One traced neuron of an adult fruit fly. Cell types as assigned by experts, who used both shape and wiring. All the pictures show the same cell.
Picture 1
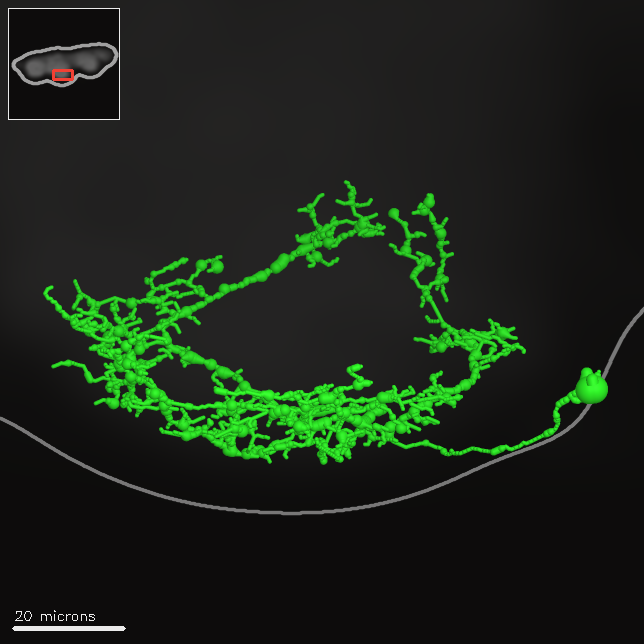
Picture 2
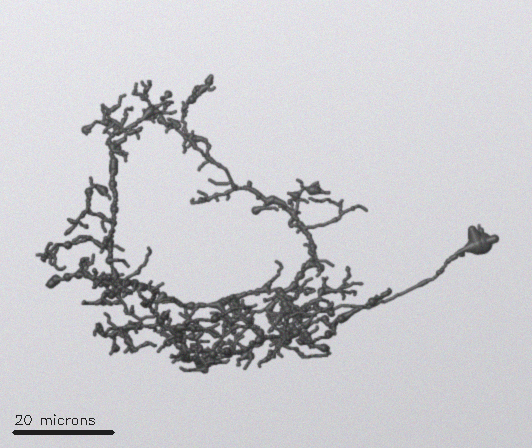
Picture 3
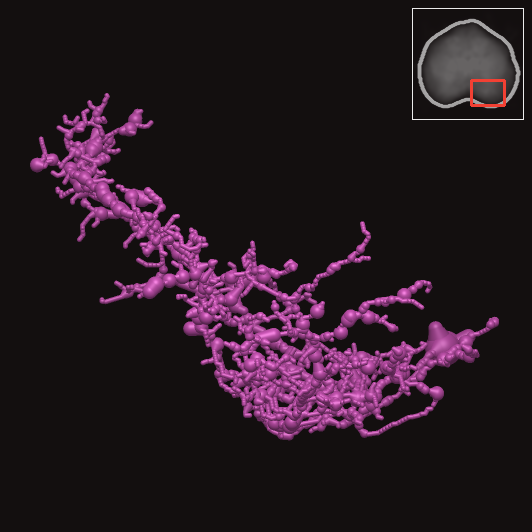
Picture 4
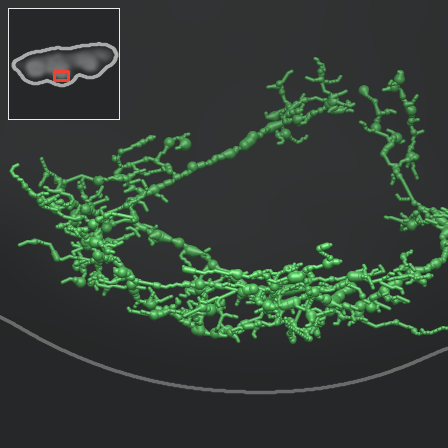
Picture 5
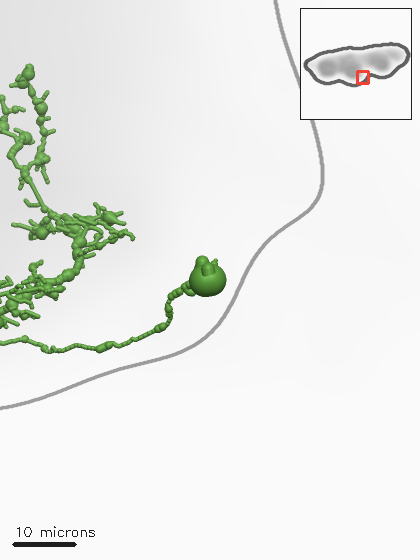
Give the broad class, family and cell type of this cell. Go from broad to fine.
nerve-cord intrinsic neuron; hemilineage 01B; IN01B021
